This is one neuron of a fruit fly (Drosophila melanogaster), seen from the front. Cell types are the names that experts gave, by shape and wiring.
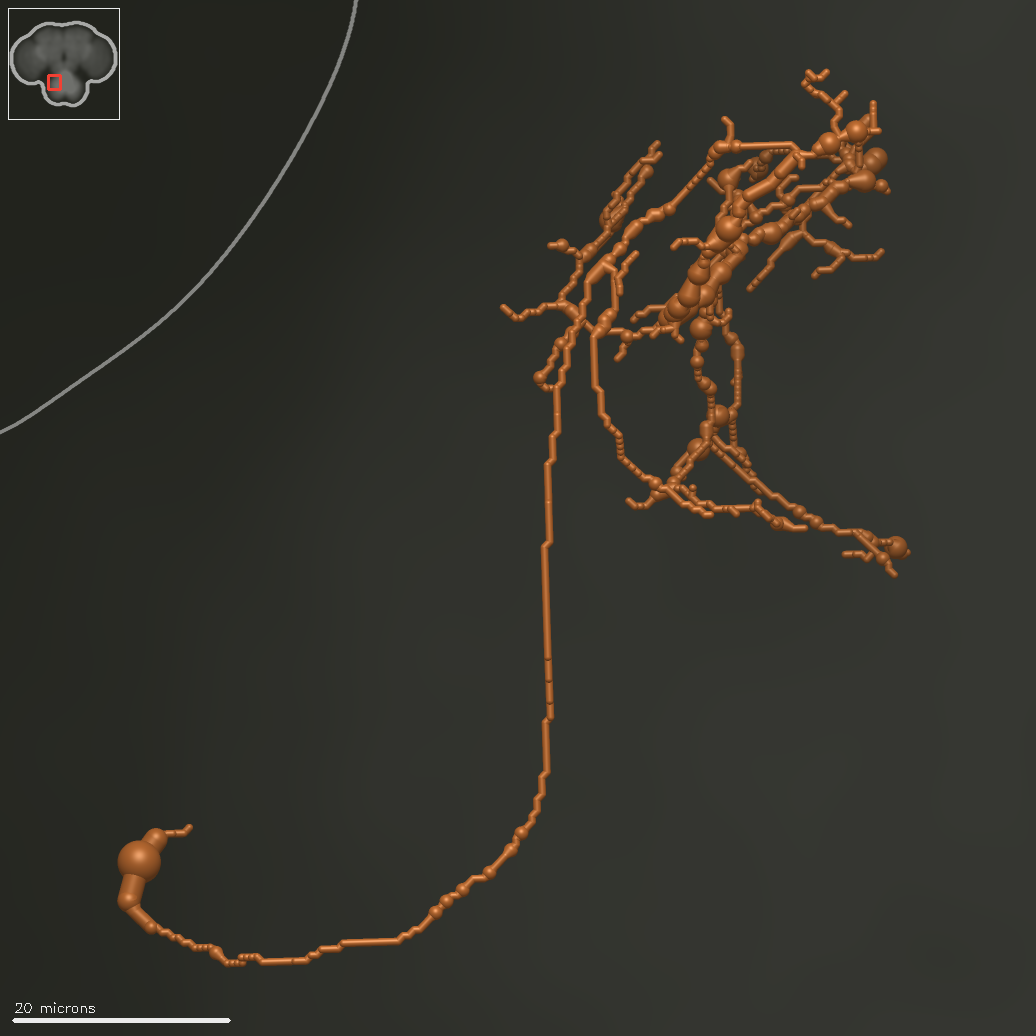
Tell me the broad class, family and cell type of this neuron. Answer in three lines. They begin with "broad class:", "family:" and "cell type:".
broad class: nerve-cord intrinsic neuron
family: hemilineage 03B
cell type: IN03B094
